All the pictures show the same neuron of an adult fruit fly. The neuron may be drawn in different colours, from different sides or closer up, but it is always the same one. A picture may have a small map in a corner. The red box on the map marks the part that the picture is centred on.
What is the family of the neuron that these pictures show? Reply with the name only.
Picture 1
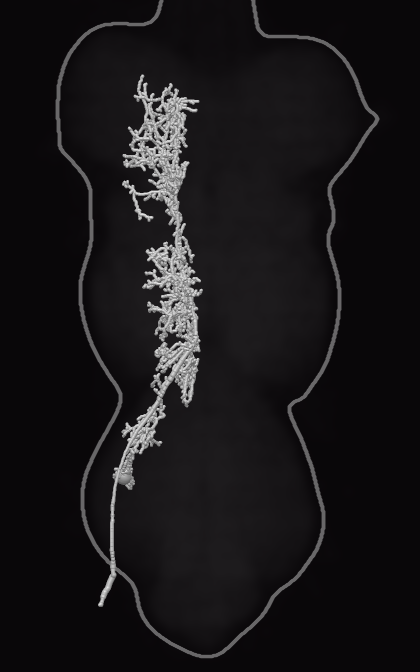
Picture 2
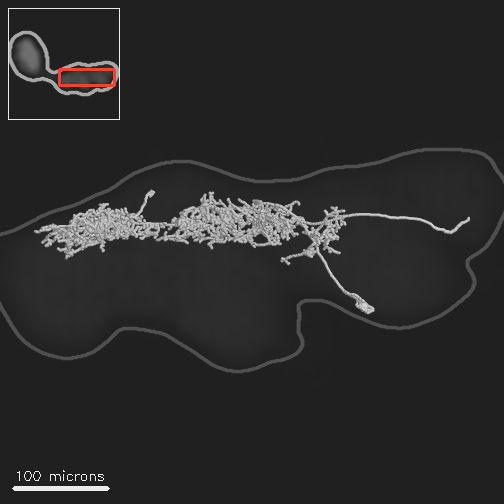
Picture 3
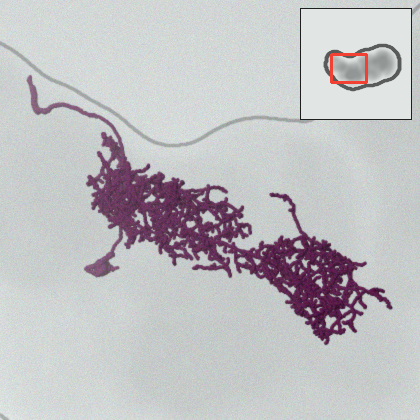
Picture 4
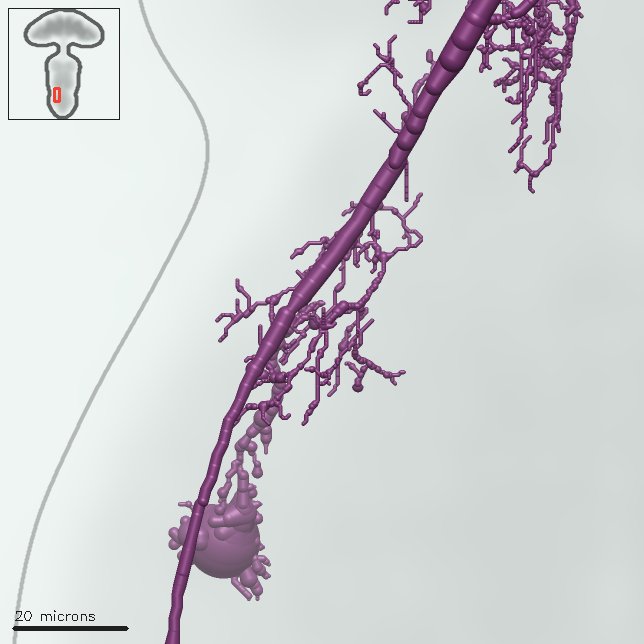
hemilineage 16B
